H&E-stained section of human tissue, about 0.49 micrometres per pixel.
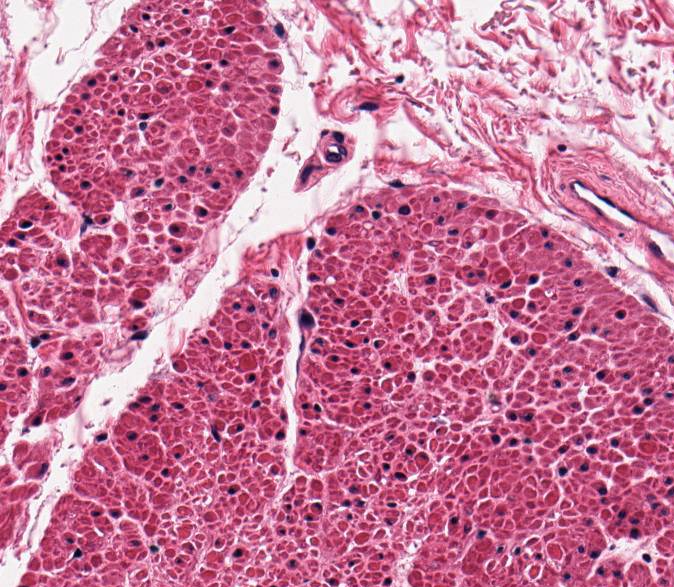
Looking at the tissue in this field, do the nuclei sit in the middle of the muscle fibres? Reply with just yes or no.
Yes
